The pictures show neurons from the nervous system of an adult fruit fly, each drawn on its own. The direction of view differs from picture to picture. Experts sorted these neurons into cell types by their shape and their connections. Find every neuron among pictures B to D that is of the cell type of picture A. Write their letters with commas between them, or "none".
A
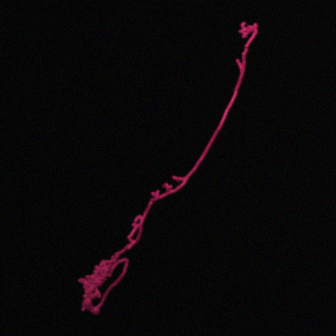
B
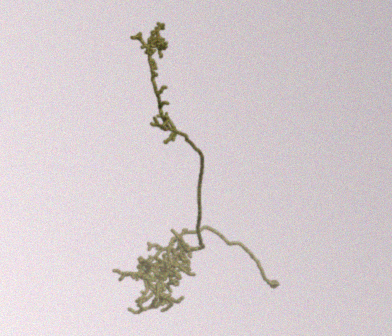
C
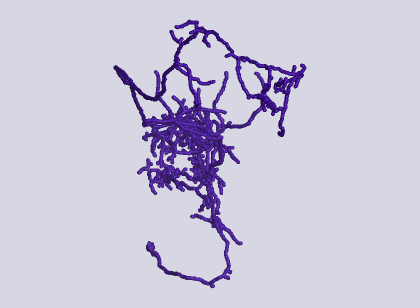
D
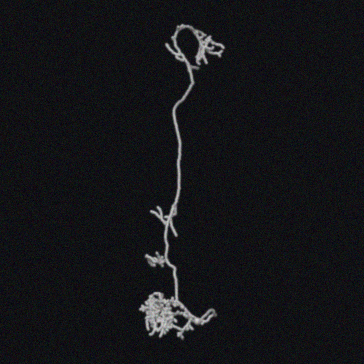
B, C, D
